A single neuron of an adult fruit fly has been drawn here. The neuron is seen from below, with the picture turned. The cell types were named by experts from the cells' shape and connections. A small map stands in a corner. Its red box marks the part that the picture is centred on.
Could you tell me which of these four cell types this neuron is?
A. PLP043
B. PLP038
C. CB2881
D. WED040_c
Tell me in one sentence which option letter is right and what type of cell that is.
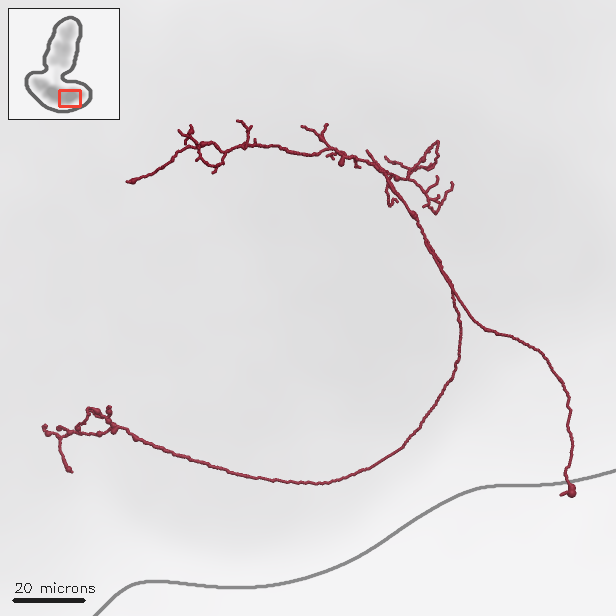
Among the listed cell types, CB2881 in option C is that of the neuron.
